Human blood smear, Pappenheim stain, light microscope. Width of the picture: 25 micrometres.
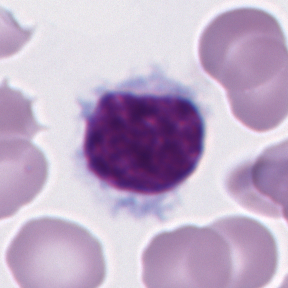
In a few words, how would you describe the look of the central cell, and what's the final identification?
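Chromatin in this cell is dense, dark purple and coarsely clumped. The nucleus shows no distinct nucleolus. The cytoplasm contains no visible granules. Fine, hair-like projections extend from the cell surface. This is a hairy cell.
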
